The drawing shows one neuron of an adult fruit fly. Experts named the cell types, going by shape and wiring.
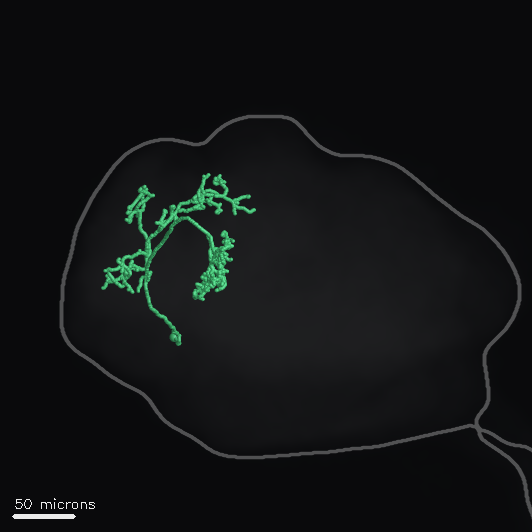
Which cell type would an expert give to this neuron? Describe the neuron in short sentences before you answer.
By the scale bar it is about 140 microns tall in this view. In this view it is about as wide as it is tall. Its broad class is central-brain intrinsic neuron. Its cell type is FB2G_b.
